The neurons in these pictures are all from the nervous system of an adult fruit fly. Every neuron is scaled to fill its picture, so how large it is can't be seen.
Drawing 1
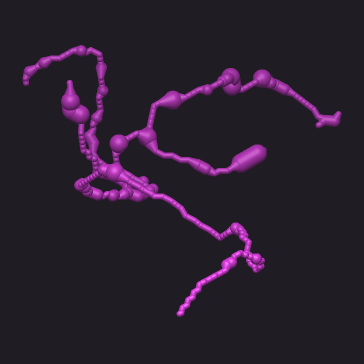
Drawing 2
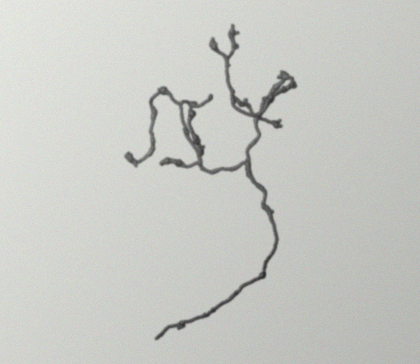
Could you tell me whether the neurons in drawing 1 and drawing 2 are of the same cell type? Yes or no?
yes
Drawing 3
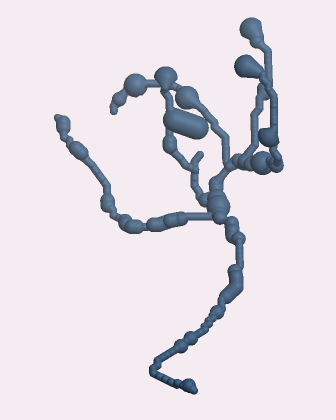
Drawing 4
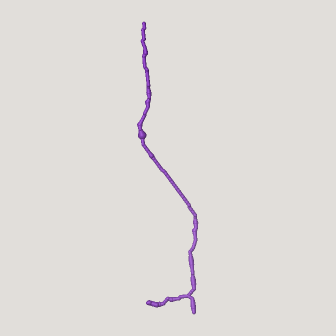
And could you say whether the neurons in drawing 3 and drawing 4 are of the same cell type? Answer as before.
no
